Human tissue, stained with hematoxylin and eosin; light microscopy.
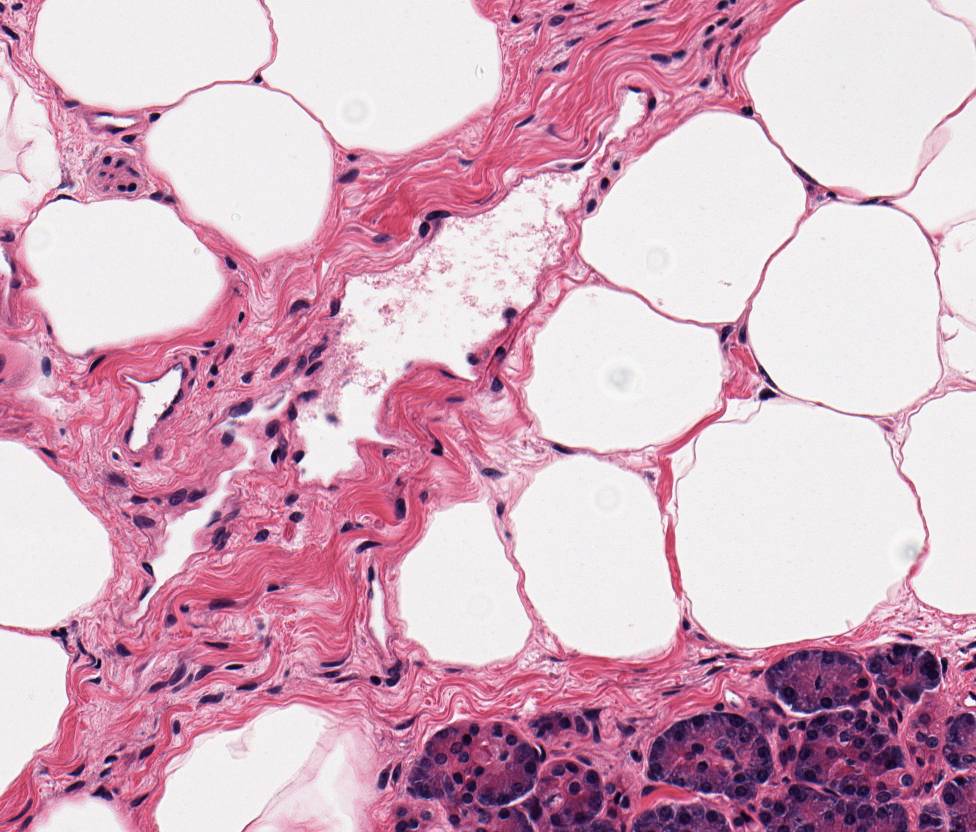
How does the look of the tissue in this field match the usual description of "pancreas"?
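Tissue: pancreas.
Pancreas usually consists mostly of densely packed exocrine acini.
Goes with it: tightly packed glandular acini in the lower right corner, with deep purple cytoplasm and small, round, dark nuclei. Does not go with it: large clear fat cells fill most of the field, especially the upper and right parts.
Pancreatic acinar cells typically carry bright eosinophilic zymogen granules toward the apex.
Here the acinar cytoplasm stains deep purple instead. Also seen: an irregular thin-walled space near the centre holding pale, finely granular pink material rather than red blood cells.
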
